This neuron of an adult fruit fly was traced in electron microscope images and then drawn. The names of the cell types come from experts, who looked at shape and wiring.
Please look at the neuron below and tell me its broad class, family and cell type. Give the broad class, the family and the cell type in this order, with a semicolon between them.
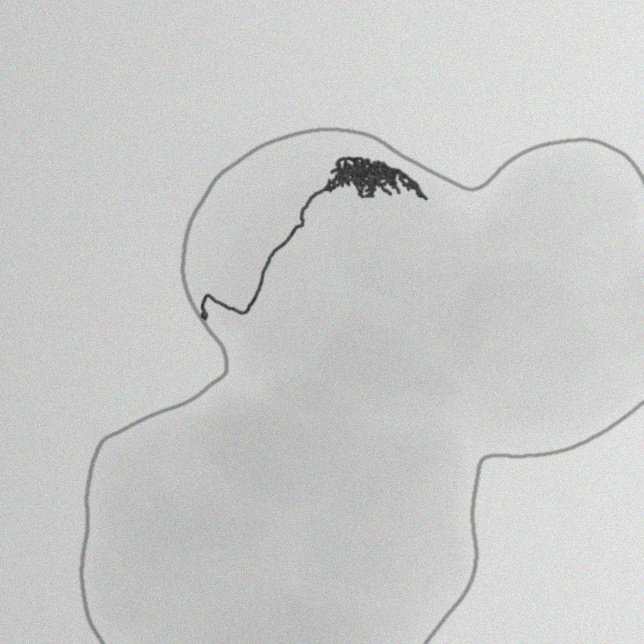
optic-lobe intrinsic neuron; Cm; Cm11a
